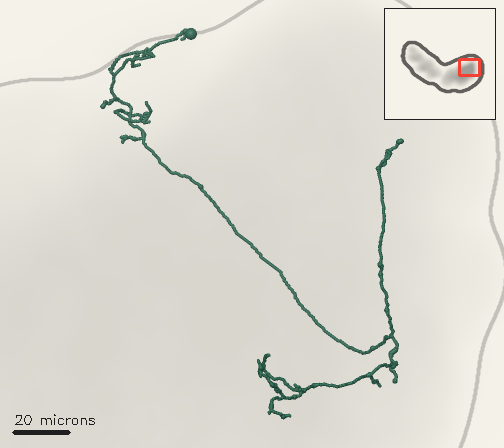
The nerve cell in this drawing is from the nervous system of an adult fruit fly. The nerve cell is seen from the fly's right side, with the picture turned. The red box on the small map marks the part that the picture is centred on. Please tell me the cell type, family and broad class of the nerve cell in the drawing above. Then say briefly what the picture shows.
The cell type is KCa'b'-ap2. The name of its family is class Kenyon Cell. Its broad class is central-brain intrinsic neuron. Its cell body lies at the top of the picture. From top to bottom in the picture it spans about 140 microns.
